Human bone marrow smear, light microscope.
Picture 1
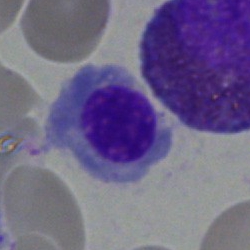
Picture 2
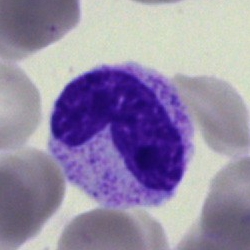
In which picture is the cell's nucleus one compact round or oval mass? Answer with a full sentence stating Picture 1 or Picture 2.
The cell in Picture 1 has a round or oval nucleus that is compact.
